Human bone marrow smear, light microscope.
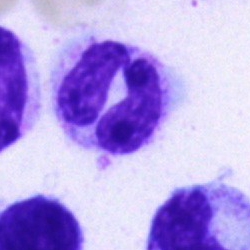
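Segmented neutrophil at centre. Its nucleus is two thick curved lobes side by side around a narrow pale central gap, with dark purple, coarsely clumped chromatin. A narrow rim of pale lilac cytoplasm containing fine pinkish-lilac granules surrounds it.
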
